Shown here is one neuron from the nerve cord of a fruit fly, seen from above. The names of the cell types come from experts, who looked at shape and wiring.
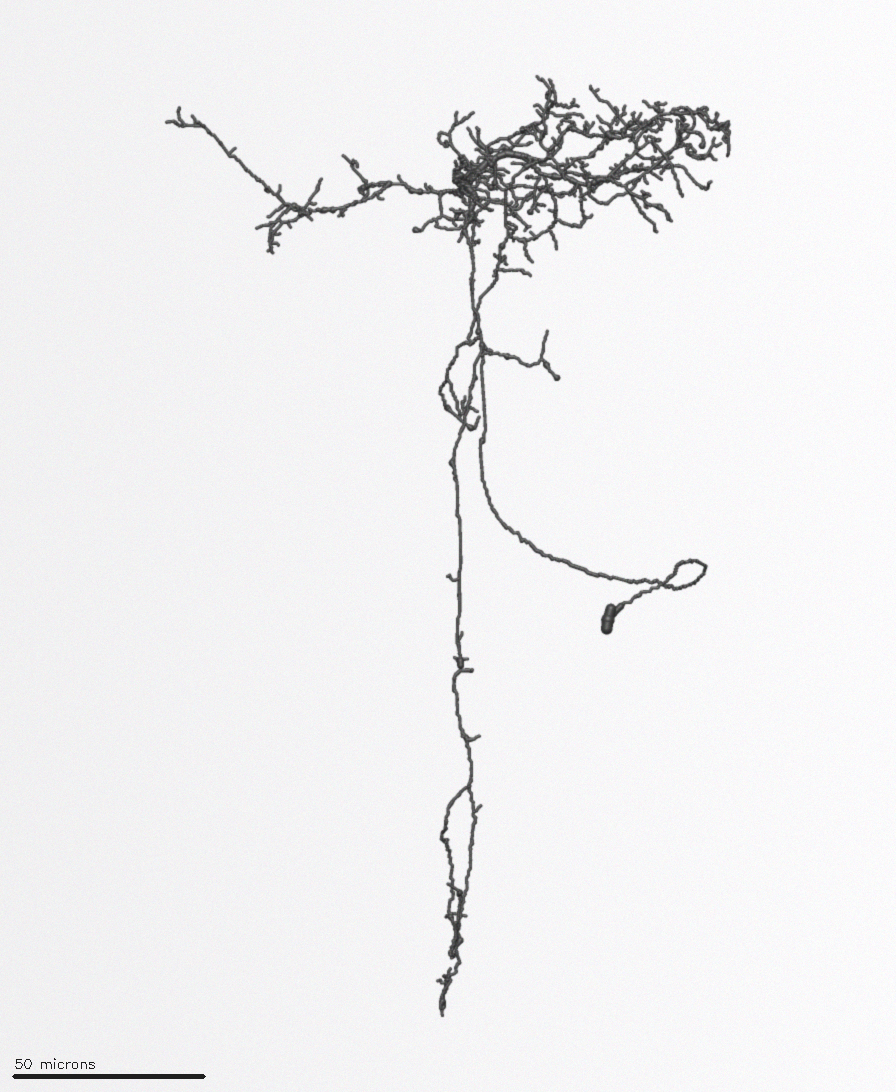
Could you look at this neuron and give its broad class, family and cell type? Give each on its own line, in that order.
nerve-cord intrinsic neuron
hemilineage 11A
IN11A013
